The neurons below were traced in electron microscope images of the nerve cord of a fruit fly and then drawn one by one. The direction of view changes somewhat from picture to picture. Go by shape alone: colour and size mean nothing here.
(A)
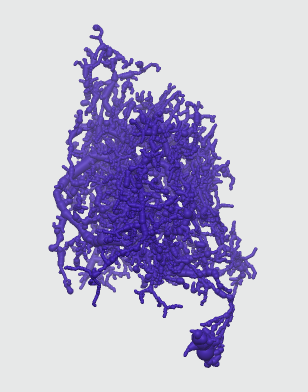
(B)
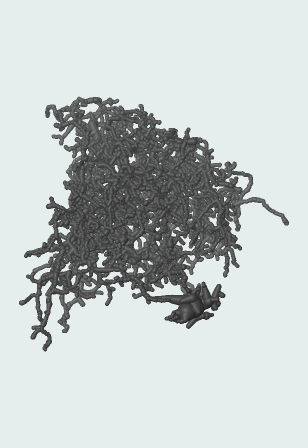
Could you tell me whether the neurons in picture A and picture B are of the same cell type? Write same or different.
same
